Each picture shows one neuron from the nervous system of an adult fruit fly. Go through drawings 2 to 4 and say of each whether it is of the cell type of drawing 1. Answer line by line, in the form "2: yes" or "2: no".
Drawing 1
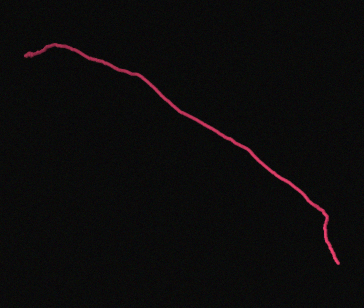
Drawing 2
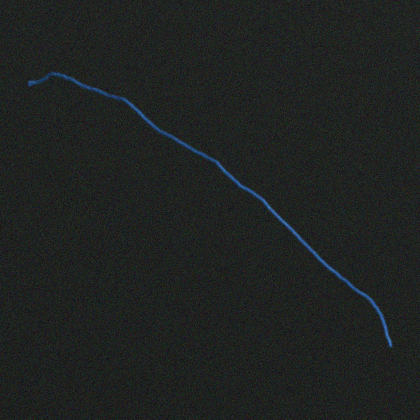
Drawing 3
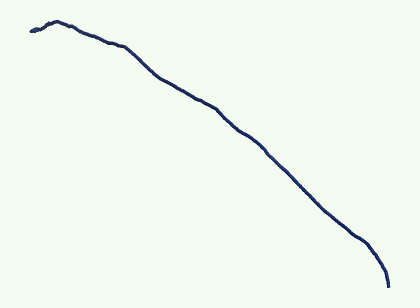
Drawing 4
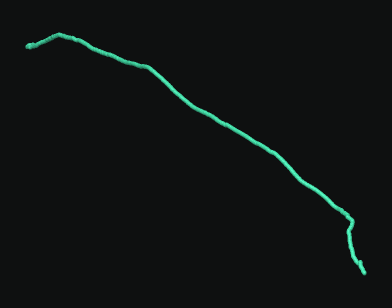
2: yes
3: yes
4: yes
